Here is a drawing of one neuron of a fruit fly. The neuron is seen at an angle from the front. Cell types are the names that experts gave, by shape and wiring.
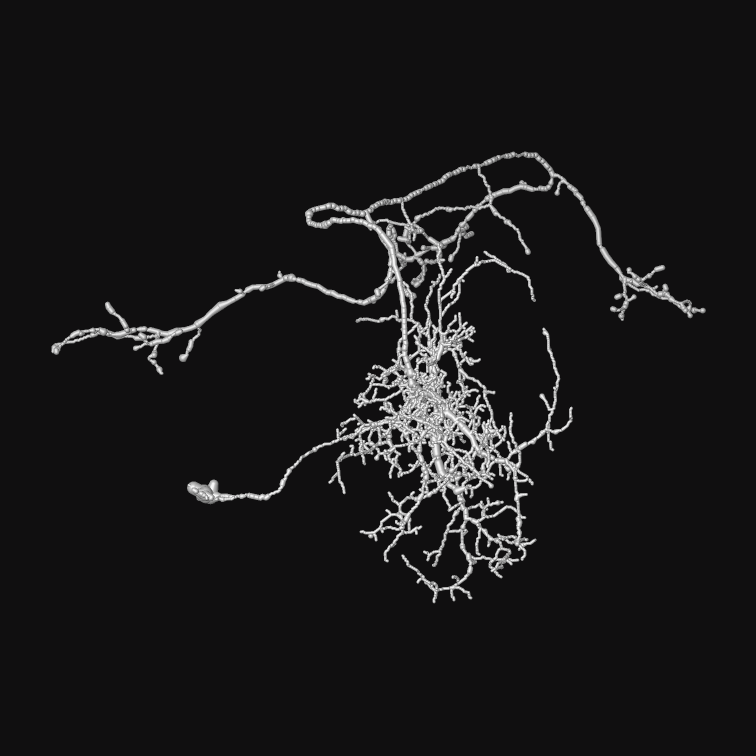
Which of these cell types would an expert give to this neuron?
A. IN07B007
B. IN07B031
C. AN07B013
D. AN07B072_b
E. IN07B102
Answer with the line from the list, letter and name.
A. IN07B007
